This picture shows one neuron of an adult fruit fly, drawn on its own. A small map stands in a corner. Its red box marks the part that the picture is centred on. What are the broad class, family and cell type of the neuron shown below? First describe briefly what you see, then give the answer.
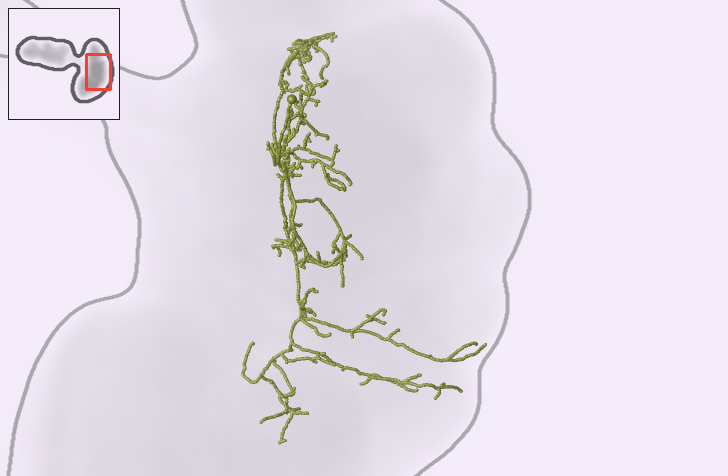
It lies in the brain. The cell body is at the top of the picture. The picture shows dozens of branch ends. It is a central-brain intrinsic neuron. The family is hemilineage LHp2. The cell type is PLP123.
